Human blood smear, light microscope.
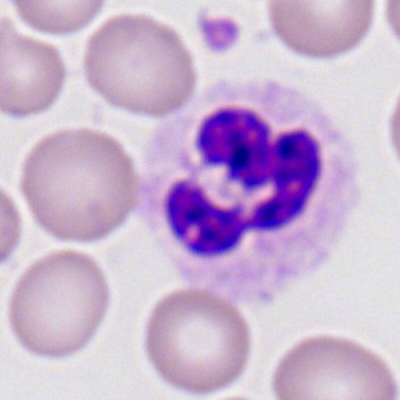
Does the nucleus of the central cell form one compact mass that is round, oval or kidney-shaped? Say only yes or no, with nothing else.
No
